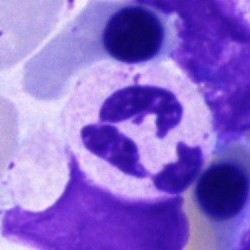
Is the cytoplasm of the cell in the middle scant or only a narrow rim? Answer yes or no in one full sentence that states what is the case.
No, the cell holds plenty of cytoplasm around the nucleus.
